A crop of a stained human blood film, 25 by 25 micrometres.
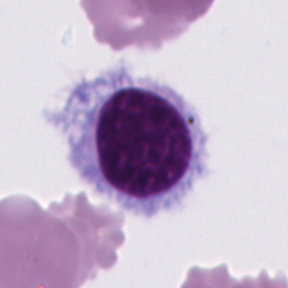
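Hairy cell, checked point by point. First, the outline: fine, hair-like cytoplasmic projections fringe the cell on all sides. Second, the nucleus: round to slightly oval, with no indentation or lobes, it measures about 10 by 8 micrometres and fills about 50% of the cell's area. Third, the chromatin: dark purple and evenly dense, with a faintly mottled texture. Finally, a single tiny dark brown dot lies at the right edge of the nucleus.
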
